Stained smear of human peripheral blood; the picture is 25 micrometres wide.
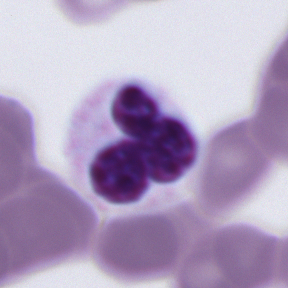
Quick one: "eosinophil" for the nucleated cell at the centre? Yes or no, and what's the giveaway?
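Granules: fine and pink, in pale pinkish-lilac cytoplasm.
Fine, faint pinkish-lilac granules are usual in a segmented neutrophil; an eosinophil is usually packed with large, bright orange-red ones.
So the granules go with segmented neutrophil and against eosinophil. Outline roughly round; chromatin dark purple and clumped; no nucleoli; no vacuoles. Verdict: eosinophil does not fit; the cell is a segmented neutrophil.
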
